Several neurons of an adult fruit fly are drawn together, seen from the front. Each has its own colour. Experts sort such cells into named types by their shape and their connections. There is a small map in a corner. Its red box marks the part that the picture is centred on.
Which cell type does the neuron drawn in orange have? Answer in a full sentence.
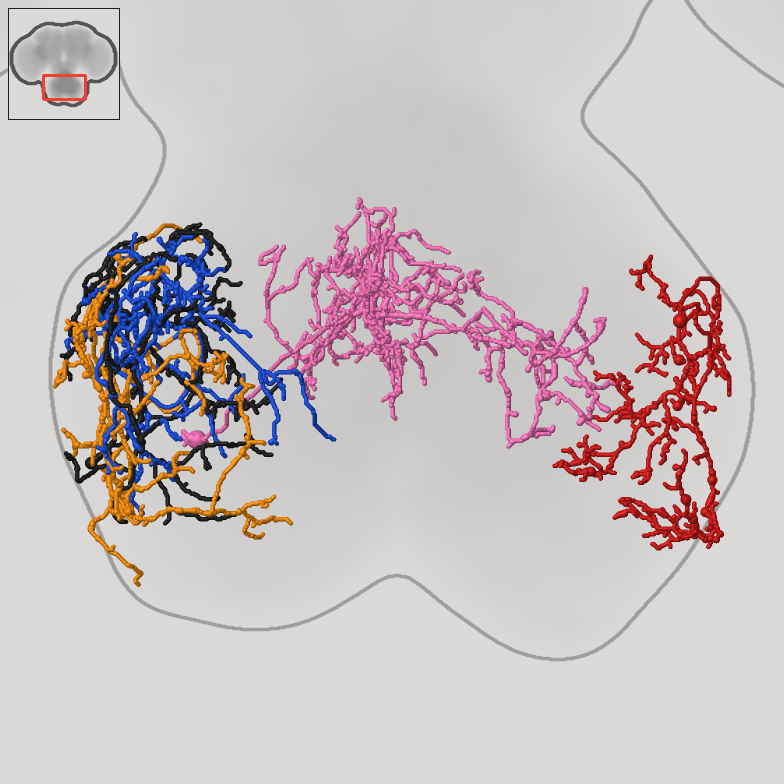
The cell type is IN03A046.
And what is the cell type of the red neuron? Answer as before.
The cell type is IN19A061.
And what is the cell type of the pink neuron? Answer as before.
The cell type is IN08B030.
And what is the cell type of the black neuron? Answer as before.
The cell type is IN03A085.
